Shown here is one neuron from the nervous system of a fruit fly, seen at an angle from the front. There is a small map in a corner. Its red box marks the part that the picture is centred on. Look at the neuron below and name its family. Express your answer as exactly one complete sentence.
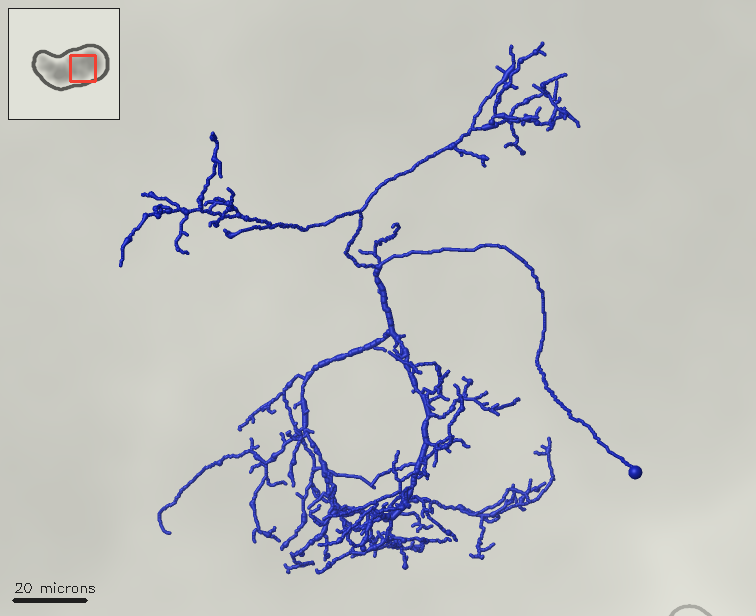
The family to which the neuron belongs is hemilineage PSa1.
